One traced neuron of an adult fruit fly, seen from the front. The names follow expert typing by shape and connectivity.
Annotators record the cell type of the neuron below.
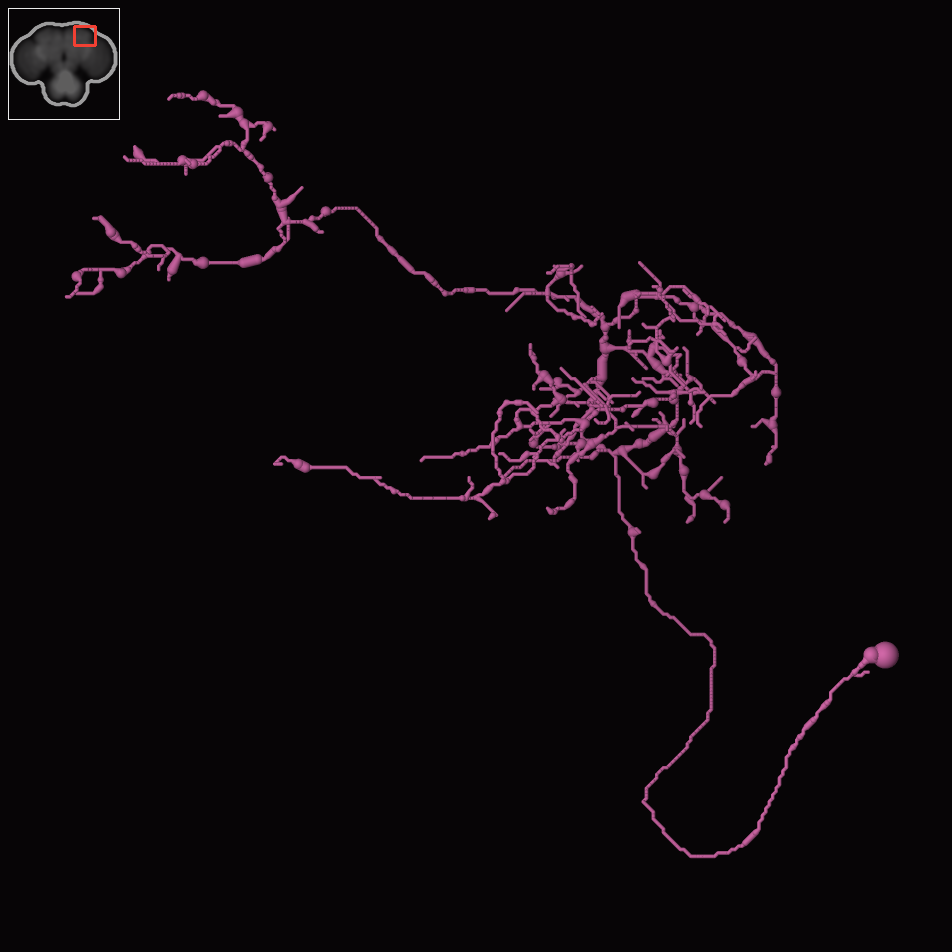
CB3021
